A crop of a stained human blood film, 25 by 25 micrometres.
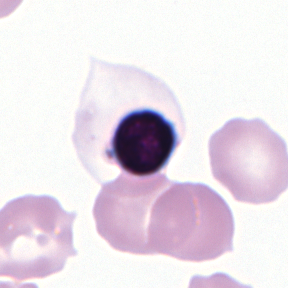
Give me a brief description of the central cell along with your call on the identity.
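The chromatin is very dense and dark purple-black, with little visible structure, and no nucleoli are visible. The cytoplasm is abundant, covering a much larger area than the nucleus, and contains no granules. This cell is a normoblast.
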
